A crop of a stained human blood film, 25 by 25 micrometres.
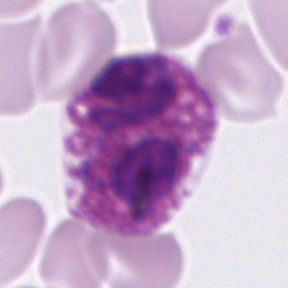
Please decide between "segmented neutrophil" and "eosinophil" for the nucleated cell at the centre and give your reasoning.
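It's an eosinophil. The nucleus has two lobes, one sitting above the other, and that settles it.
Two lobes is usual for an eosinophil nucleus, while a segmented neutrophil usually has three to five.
The cytoplasm is packed with coarse pinkish-red granules as well.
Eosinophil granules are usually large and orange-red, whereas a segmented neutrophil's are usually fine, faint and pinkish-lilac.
Otherwise, the granules reach the cell edge all round, the chromatin is dense and dark purple, and the cell is about 16 by 13 micrometres.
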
